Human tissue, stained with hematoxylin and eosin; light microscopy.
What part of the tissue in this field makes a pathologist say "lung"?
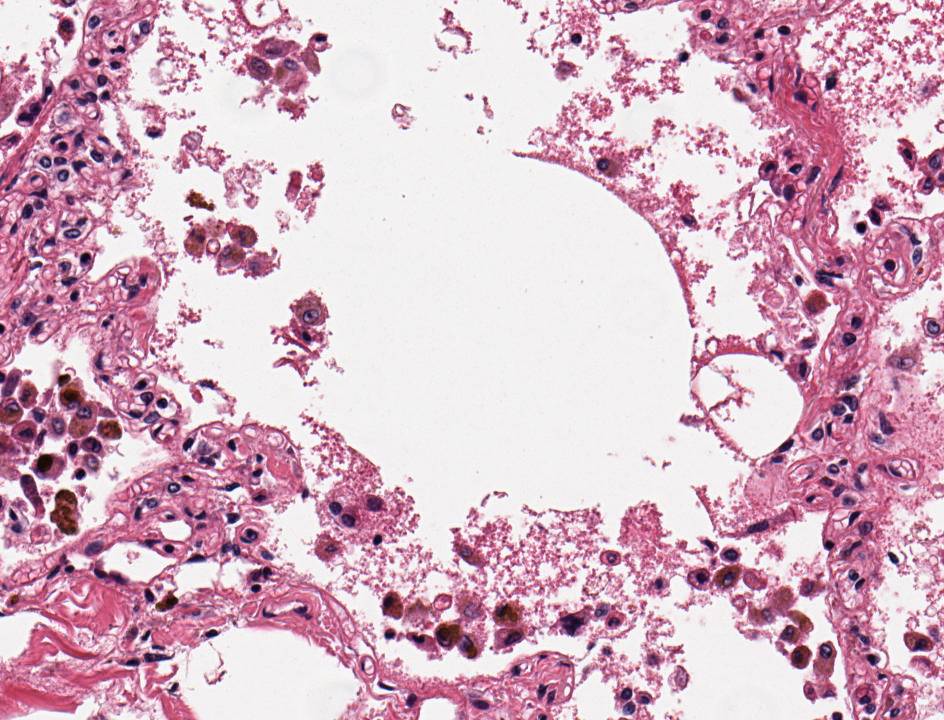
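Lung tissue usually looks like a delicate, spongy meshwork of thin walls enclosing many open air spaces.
That agrees with this field, which consists of irregular open spaces divided by cellular walls, the largest empty space lying in the centre. Less in keeping, some of these walls are moderately thick rather than thin. Large rounded cells carrying brown granular pigment in their cytoplasm lie free within the spaces, chiefly at the lower left and along the lower edge of the central space. No fat cells are seen anywhere.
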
